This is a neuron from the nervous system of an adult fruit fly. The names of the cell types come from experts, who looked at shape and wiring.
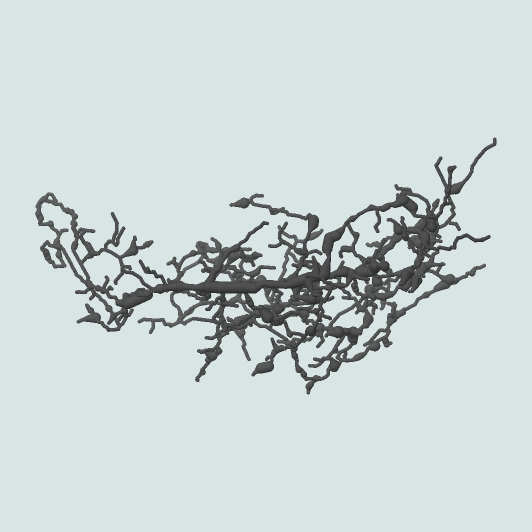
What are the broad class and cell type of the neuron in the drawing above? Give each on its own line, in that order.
central-brain intrinsic neuron
CB1287_b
